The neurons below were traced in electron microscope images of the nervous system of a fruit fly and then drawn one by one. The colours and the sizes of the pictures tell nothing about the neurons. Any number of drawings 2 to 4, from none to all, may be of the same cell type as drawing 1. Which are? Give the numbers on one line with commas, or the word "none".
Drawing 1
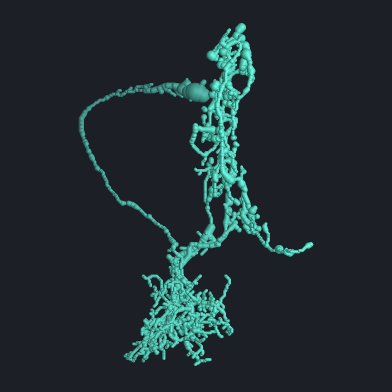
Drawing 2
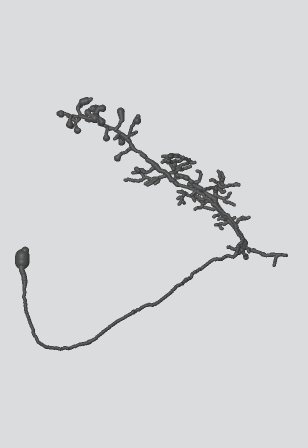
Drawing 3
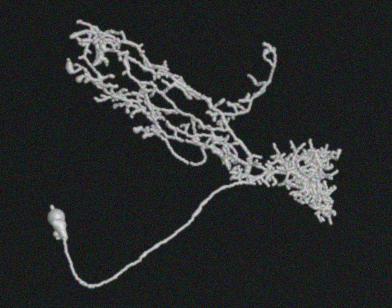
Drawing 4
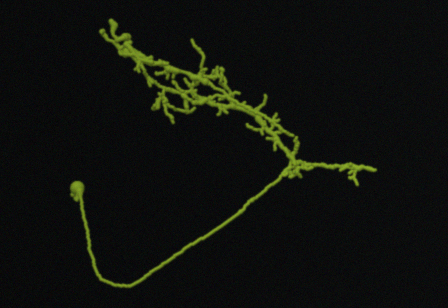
3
